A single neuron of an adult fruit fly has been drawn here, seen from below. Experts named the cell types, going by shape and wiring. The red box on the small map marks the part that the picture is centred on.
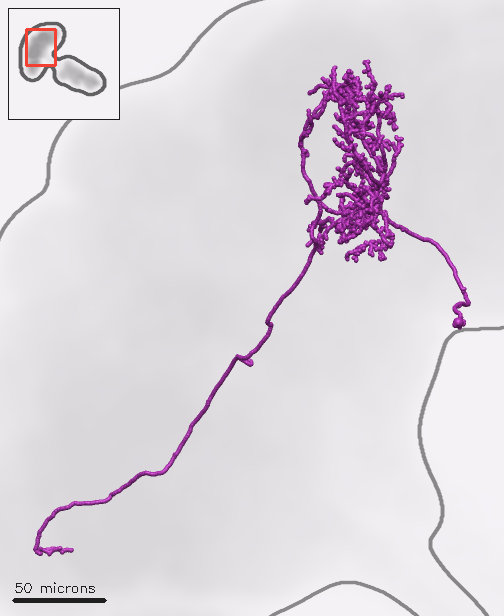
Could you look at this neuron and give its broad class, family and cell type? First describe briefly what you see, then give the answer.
It is in the brain and does not reach the nerve cord. The cell body is on the right of the picture. From top to bottom in the picture it spans about 250 microns. This is a central-brain intrinsic neuron. The family is hemilineage VLPl&p2_posterior. The cell type is PVLP127.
